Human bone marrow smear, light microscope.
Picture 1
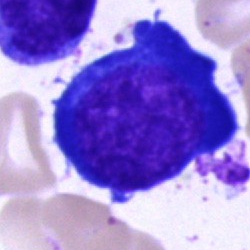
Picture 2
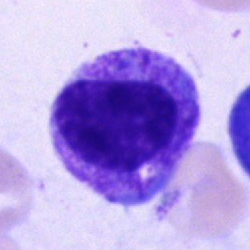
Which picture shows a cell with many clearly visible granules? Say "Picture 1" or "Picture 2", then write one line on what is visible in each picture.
Picture 2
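Picture 1: No granules are visible in the cytoplasm.
Picture 2: The cytoplasm is sprinkled with fine purple granules.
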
